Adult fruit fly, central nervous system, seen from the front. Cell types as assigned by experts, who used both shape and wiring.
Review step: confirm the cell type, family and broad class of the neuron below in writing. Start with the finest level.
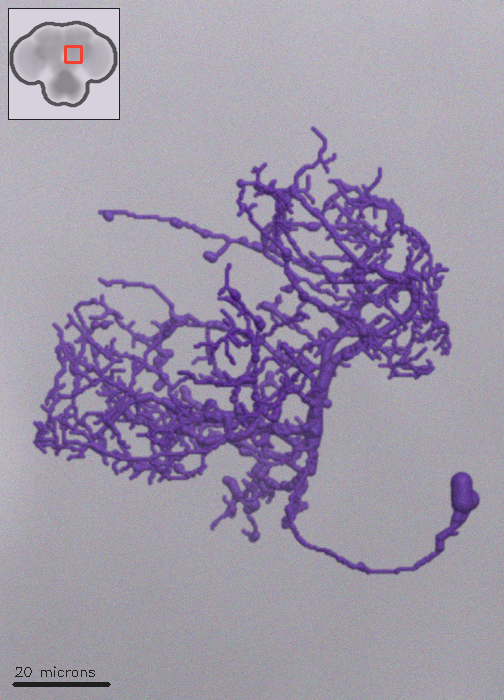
vLN25; hemilineage ALv2; central-brain intrinsic neuron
